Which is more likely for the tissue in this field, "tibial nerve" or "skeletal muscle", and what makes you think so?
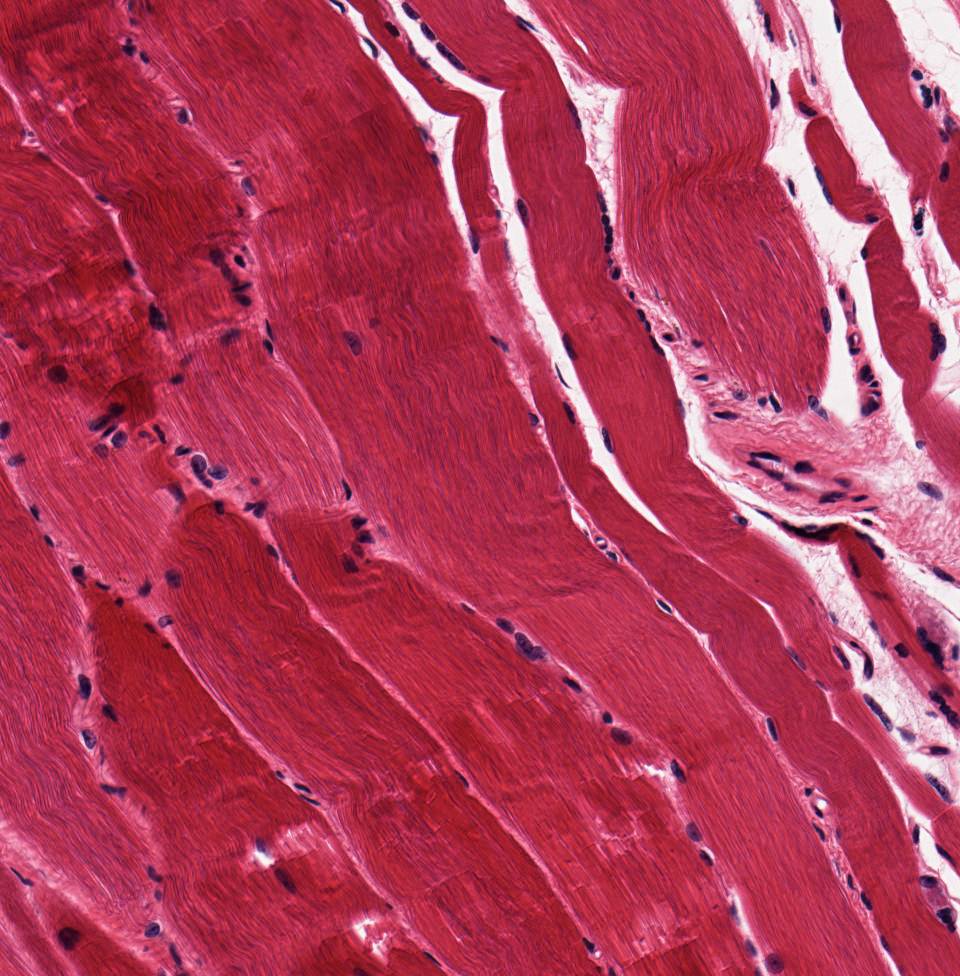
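So, this is skeletal muscle.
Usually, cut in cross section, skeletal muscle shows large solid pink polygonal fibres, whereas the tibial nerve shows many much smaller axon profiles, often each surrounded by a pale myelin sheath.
Here the fibre cytoplasm stains deep red-pink, in keeping with muscle fibres. The fibres are long, lying side by side and running from upper left to lower right, with fine lines along each; their dark, flattened, elongated nuclei sit at the edges.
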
